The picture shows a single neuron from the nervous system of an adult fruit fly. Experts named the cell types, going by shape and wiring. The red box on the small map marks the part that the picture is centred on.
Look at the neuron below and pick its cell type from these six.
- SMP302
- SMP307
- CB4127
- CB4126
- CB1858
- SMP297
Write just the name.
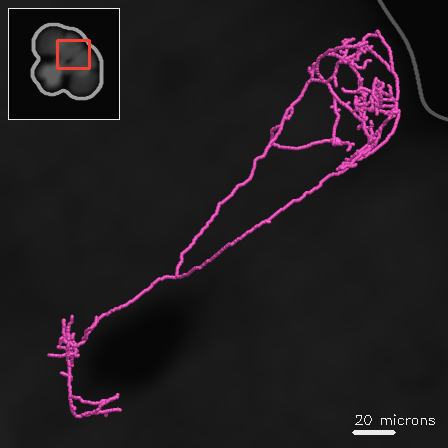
SMP302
